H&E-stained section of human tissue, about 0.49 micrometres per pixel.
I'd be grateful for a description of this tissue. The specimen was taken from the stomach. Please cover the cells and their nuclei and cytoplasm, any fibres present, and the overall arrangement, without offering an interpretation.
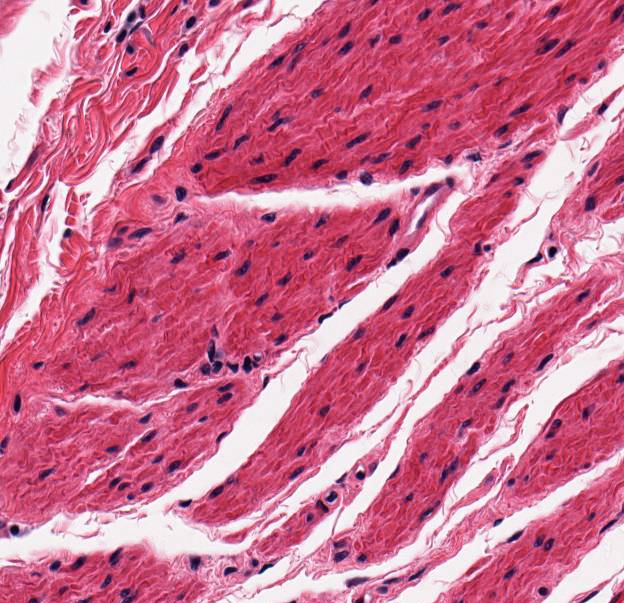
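Evenly pink muscle cytoplasm shows no cross-striations. Its nuclei are elongated and cigar-shaped, each with its long axis running along the fibre. In the upper left corner lie wavy pink fibres carrying few nuclei. No fat cells appear anywhere in the field.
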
